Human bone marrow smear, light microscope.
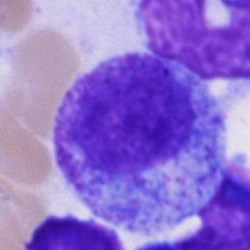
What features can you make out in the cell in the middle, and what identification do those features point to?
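The nucleus lies in the upper part of the cell, so the cytoplasm is widest beneath it. Its chromatin is fine and fairly even, without coarse dark clumps. The cytoplasm is pale blue, with fine reddish-purple granules scattered through it. This cell is a promyelocyte.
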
